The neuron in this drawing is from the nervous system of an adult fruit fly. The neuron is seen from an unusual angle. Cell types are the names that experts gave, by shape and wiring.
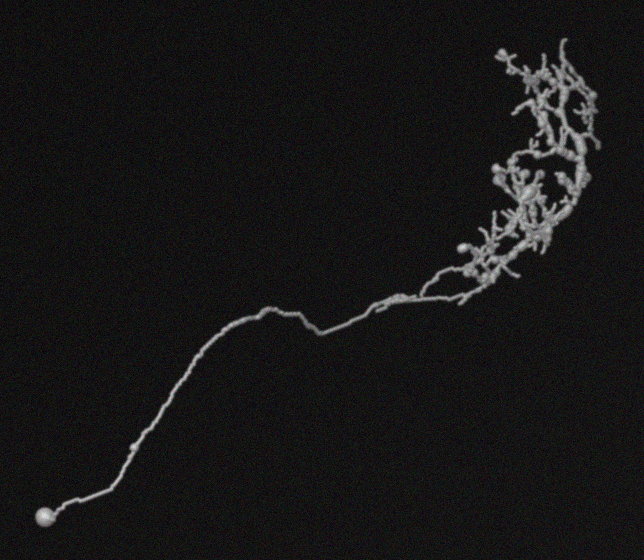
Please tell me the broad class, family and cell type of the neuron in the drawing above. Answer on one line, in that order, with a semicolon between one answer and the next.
central-brain intrinsic neuron; hemilineage MX3; CB3748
